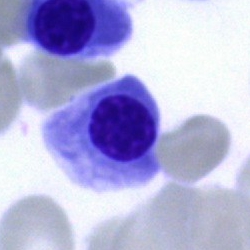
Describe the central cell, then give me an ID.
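Off-centre, toward the right side of the cell, lies the nucleus, its chromatin dark purple and coarsely clumped. No nucleolus is visible. The cytoplasm contains no granules. The cell is an erythroblast.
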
